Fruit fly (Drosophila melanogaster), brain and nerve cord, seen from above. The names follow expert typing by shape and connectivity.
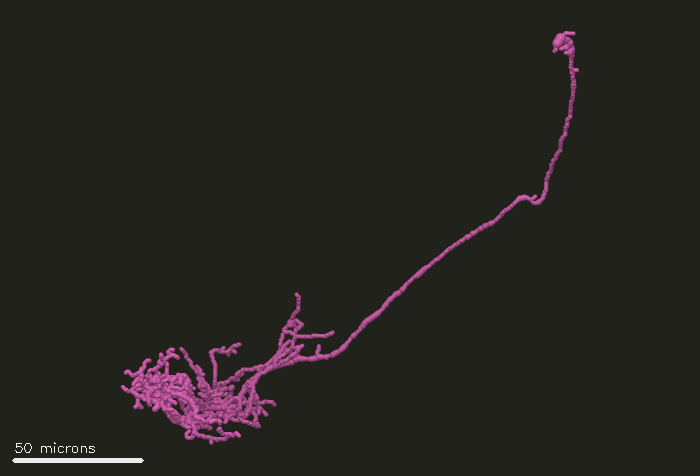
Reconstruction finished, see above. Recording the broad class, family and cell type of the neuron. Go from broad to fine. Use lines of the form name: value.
broad class: central-brain intrinsic neuron
family: hemilineage WEDd2
cell type: WEDPN10B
